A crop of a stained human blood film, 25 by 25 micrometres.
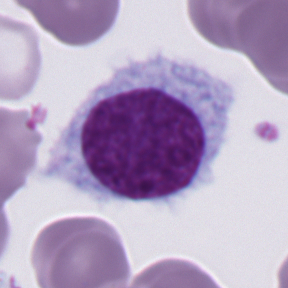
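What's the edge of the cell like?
Ragged, with lots of fine hair-like projections.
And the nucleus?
Round, about 10 micrometres across, filling about 60% of the cell's area.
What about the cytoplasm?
Pale greyish blue, lacy and streaky, with no distinct coloured granules; a broad rim above and to the left of the nucleus, only a thin one below.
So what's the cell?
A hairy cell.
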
